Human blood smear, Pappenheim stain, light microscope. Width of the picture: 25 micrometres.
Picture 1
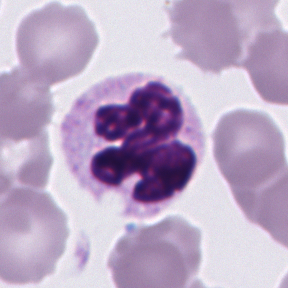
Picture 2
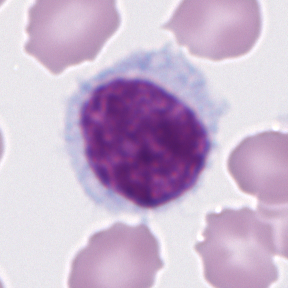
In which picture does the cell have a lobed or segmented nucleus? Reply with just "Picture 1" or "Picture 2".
Picture 1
